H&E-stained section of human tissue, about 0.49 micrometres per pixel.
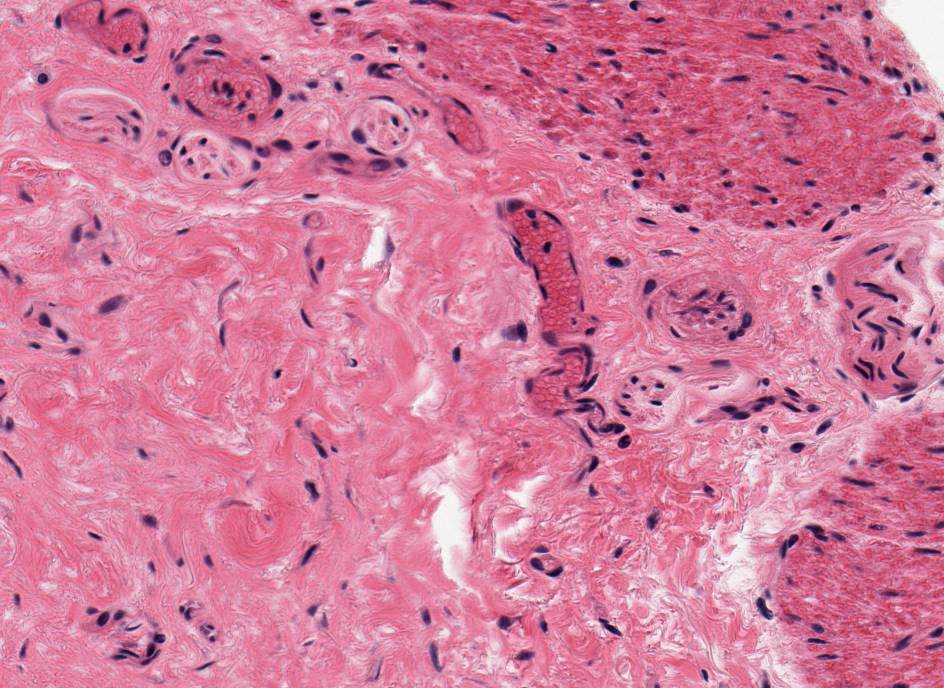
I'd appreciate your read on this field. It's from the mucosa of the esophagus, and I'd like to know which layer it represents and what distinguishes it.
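The tissue here is loose connective tissue. Dense, wavy, pink collagenous stroma fills the left half and centre of the field. Its sparse, dark, elongated nuclei lie scattered between the collagen fibres.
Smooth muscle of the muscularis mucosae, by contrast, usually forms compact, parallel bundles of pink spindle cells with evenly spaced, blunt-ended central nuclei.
No epithelium appears anywhere.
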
